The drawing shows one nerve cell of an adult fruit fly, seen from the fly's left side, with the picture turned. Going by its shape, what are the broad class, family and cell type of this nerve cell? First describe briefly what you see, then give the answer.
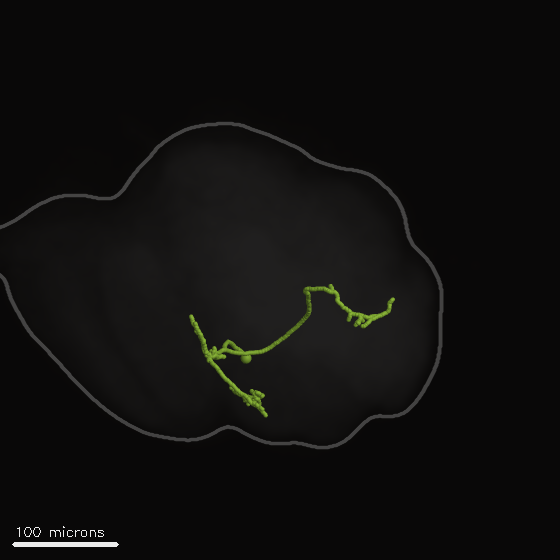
By the scale bar it is about 200 microns wide in this view. As drawn here it is wider than it is tall. This is a central-brain intrinsic neuron. The family is hemilineage SLPa&l1_lateral. The cell type is PLP048.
